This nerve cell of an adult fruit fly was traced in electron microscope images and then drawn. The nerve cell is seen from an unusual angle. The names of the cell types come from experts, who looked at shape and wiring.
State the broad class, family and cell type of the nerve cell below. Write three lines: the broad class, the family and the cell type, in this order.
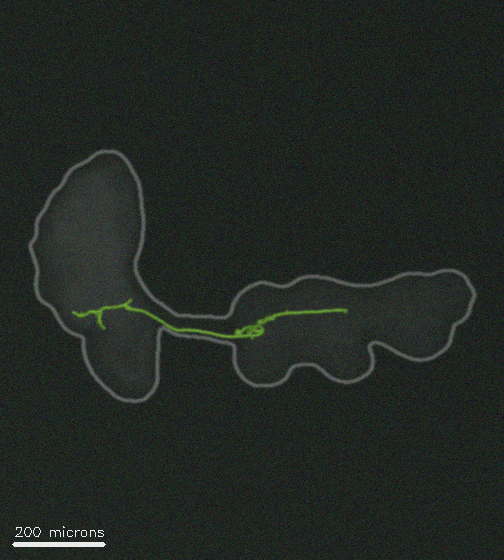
ascending neuron
hemilineage 08B
AN08B113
